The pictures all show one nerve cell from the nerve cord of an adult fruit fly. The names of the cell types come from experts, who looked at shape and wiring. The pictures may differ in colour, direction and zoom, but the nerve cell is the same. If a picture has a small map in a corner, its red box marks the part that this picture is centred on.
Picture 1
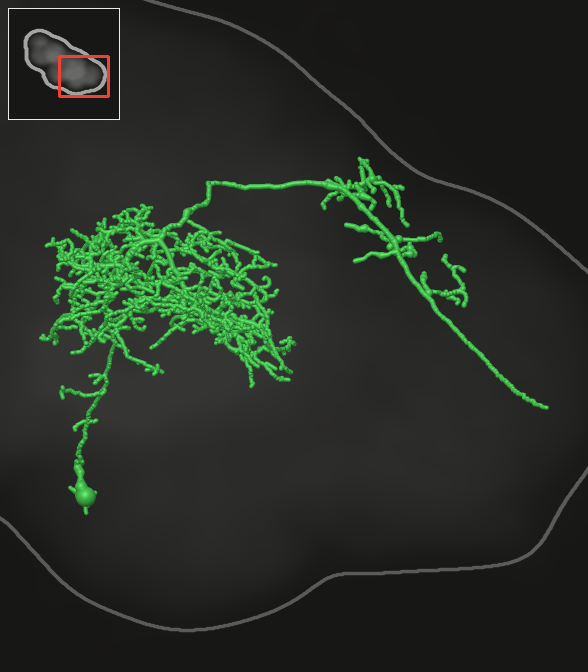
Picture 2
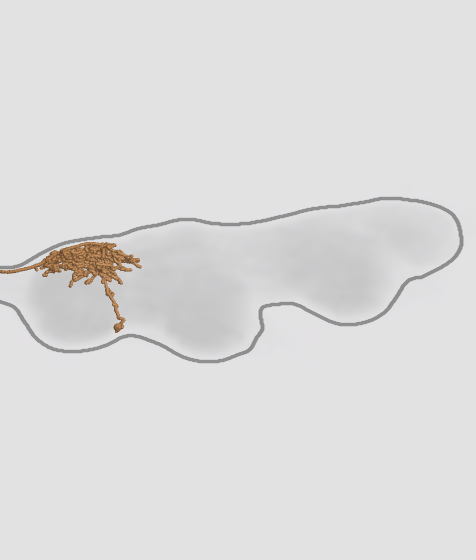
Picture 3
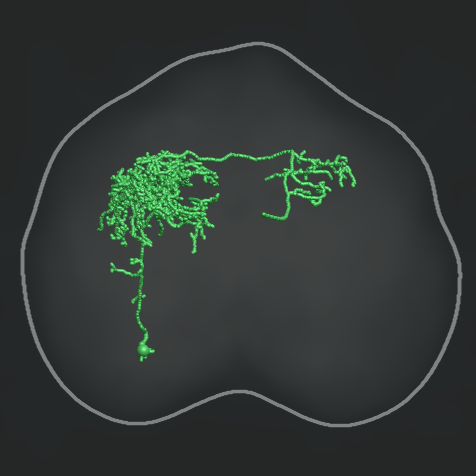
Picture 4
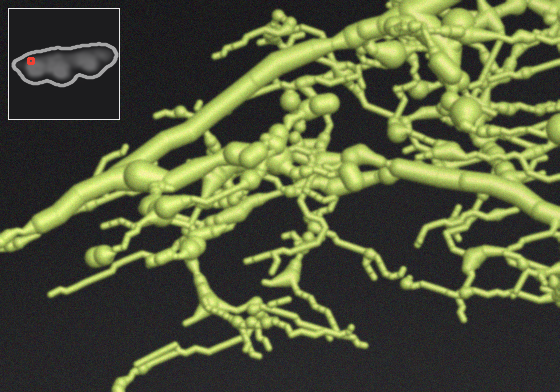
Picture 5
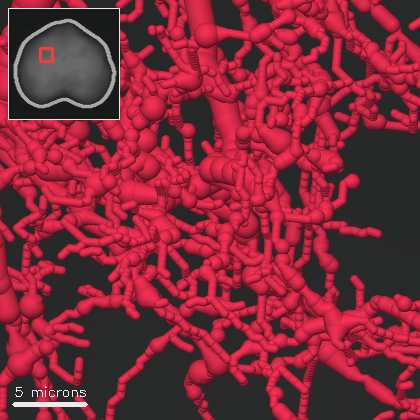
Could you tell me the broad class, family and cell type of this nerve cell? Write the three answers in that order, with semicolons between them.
ascending neuron; hemilineage 06A; AN06A016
